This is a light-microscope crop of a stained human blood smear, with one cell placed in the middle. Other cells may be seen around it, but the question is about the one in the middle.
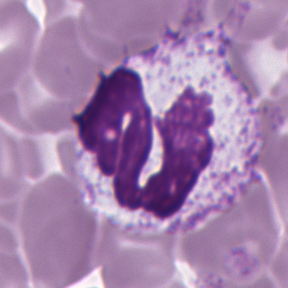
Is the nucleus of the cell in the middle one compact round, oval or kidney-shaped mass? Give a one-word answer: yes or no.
No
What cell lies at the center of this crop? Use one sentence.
In the middle of this smear crop, the cell is a segmented neutrophil.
